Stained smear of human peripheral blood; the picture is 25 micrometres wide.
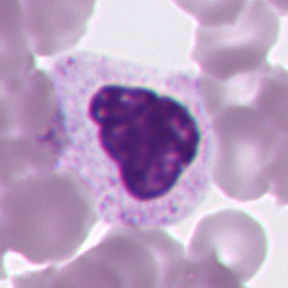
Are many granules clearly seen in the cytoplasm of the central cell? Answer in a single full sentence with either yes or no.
Yes, many granules can be seen in the cytoplasm of the cell.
